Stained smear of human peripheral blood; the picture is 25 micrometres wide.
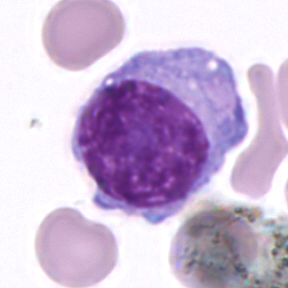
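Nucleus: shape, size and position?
Round, about 11 micrometres across, toward the lower left of the cell; fills about 60% of the cell's area.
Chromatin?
Dark purple and clumped, with paler gaps between the clumps.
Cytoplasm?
Mostly to the upper right of the nucleus; deeper blue at its outer edge than near the nucleus; a few small clear vacuoles.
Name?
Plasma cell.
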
